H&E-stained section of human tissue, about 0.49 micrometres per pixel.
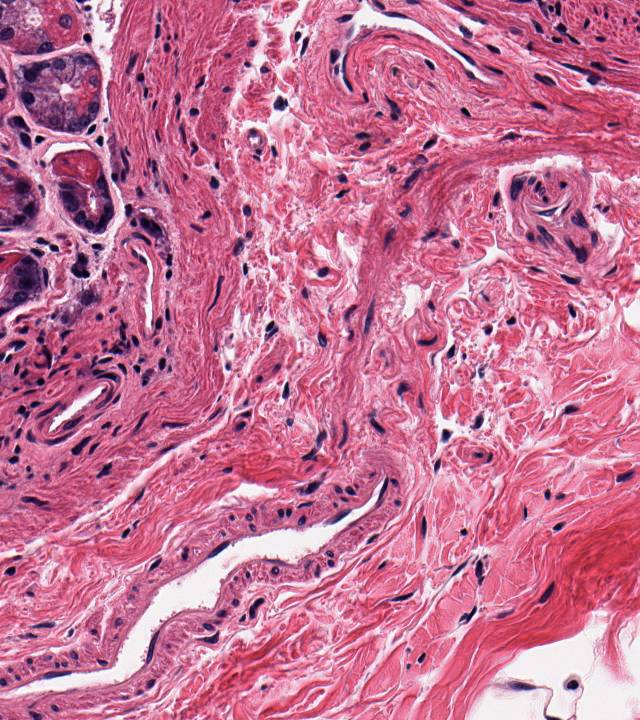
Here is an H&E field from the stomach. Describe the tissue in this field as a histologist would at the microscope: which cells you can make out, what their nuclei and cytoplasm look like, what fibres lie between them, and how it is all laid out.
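Most of the field consists of dense pink fibrous connective tissue, whose collagen fibres are wavy and whose nuclei are mostly elongated and darkly stained. A slit-like lumen is lined by a single layer of flattened cells.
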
